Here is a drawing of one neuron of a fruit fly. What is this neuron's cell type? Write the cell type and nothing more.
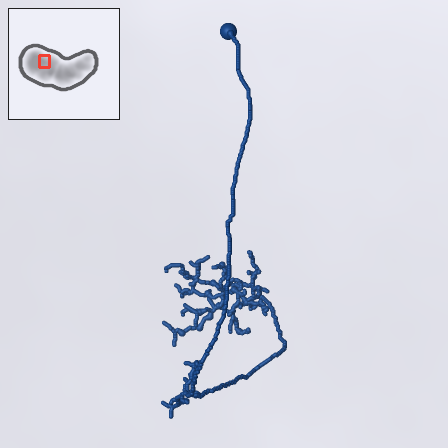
vDeltaC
